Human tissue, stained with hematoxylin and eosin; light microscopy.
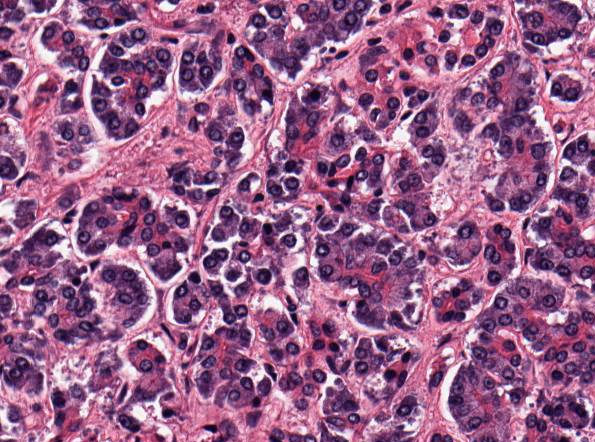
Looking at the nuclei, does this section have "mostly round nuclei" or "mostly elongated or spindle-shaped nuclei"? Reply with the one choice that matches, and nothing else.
Mostly round nuclei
